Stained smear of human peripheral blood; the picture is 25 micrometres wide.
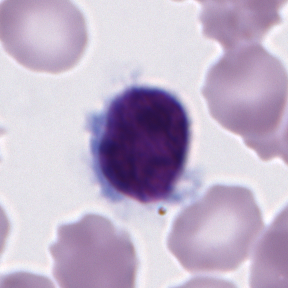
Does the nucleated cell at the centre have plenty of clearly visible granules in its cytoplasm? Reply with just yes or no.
No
